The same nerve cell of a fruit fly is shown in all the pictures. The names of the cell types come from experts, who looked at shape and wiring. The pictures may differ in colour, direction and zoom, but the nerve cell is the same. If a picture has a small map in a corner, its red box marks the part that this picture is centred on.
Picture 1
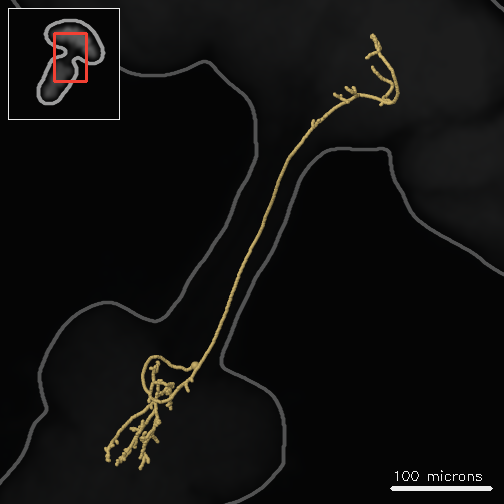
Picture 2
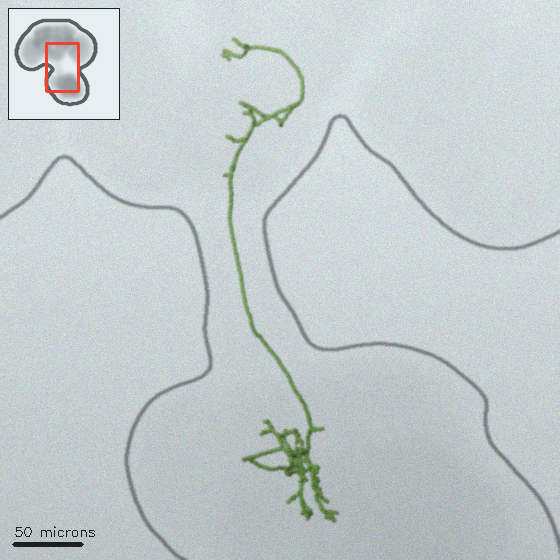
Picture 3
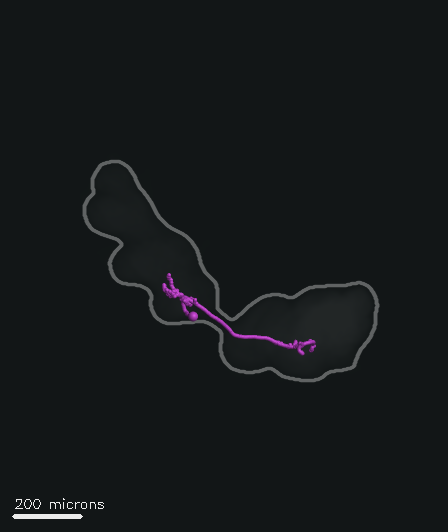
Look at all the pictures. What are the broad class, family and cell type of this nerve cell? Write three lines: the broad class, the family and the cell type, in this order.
ascending neuron
hemilineage 08B
AN08B109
